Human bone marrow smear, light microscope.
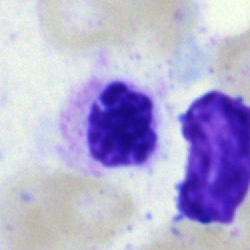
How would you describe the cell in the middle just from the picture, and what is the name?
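Off to the right sits the nucleus, with most of the cytoplasm on the left. Its chromatin is dark purple and coarsely clumped, and there are no nucleoli to see. The outer edge of the cytoplasm is faint and poorly defined. That's a segmented neutrophil.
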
